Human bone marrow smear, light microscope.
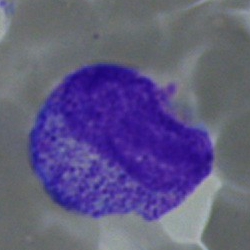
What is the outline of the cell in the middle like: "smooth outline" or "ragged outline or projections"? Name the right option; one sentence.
The edge of this cell is rough.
